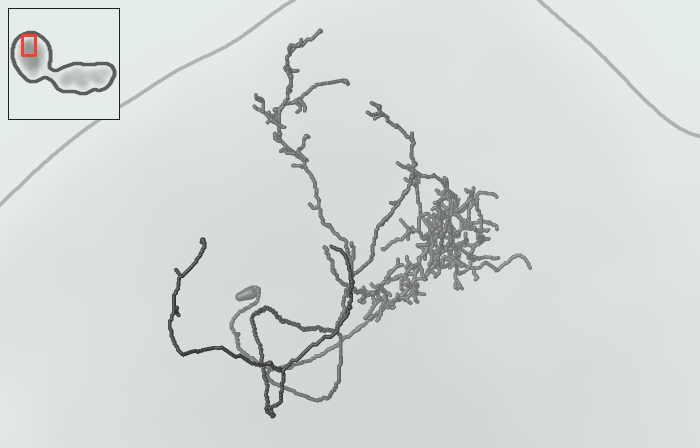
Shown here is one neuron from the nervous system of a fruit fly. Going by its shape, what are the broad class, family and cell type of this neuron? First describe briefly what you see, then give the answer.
The picture shows dozens of branch ends. As drawn here it is about as wide as it is tall. This is a central-brain intrinsic neuron. The family is hemilineage VLPl&d1_dorsal. The cell type is LHAV7b1.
